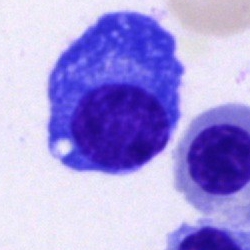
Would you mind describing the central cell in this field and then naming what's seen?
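Look first at the edge: it is irregular and bumpy, not smoothly round. Above the nucleus the cytoplasm has paler, mottled patches, and there are no distinct granules. At the lower left edge sits one small clear vacuole. You are looking at a plasma cell.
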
